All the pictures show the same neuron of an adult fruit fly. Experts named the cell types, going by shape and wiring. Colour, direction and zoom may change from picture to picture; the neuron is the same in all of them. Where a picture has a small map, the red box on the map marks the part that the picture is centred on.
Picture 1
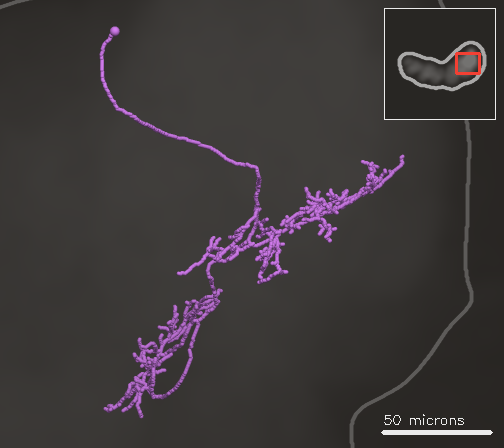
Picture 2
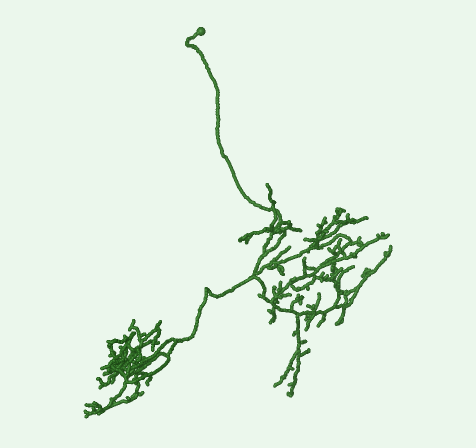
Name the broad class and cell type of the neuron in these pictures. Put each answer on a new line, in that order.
central-brain intrinsic neuron
LAL196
